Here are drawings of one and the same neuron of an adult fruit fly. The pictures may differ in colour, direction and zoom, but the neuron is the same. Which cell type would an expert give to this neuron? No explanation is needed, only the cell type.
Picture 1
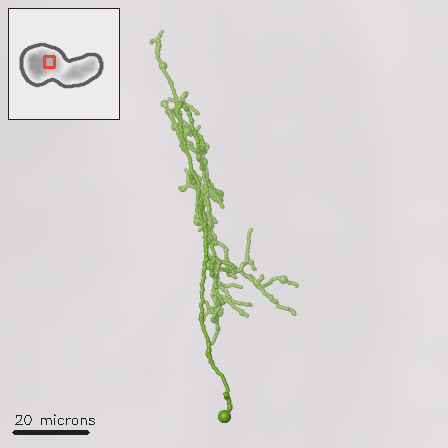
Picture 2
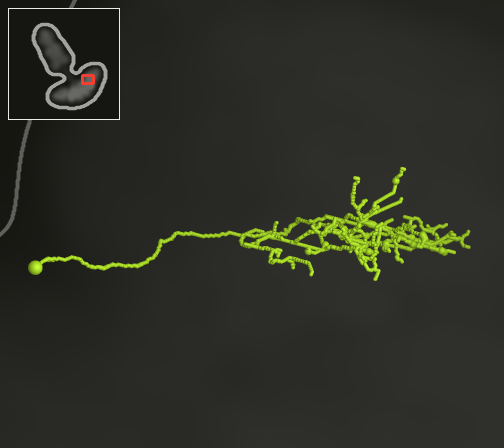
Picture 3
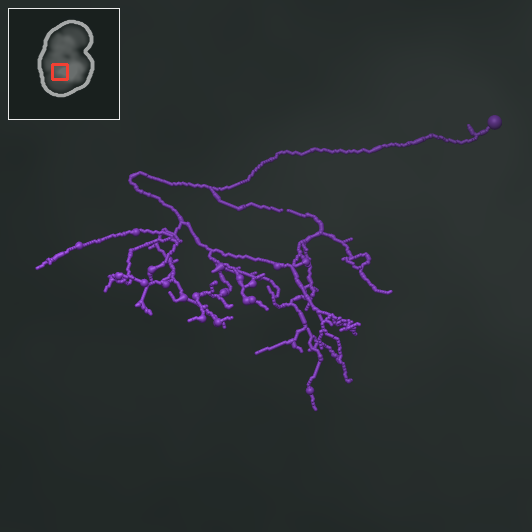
Li18b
